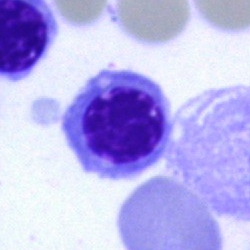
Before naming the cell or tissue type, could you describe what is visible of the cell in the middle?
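No nucleoli are visible in the nucleus. Blue cytoplasm surrounds it as a rim, widest on the left side, and contains no granules. The cell is an erythroblast.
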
